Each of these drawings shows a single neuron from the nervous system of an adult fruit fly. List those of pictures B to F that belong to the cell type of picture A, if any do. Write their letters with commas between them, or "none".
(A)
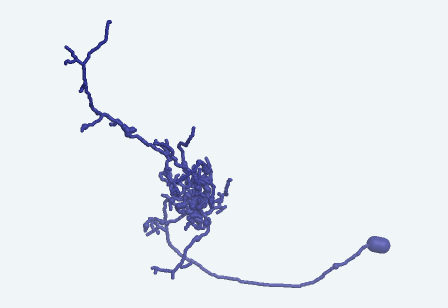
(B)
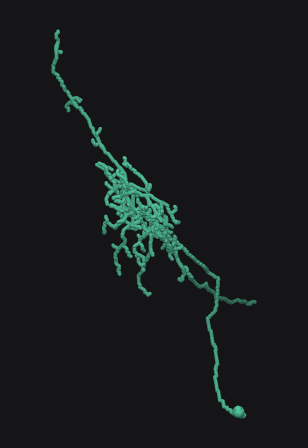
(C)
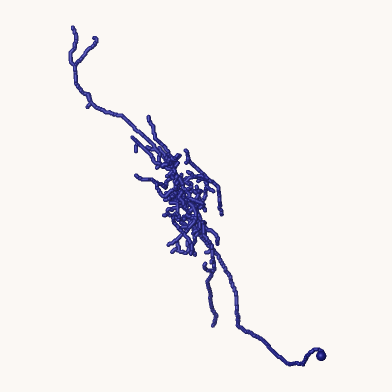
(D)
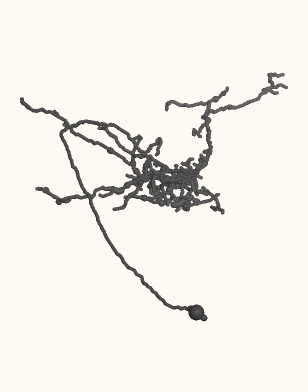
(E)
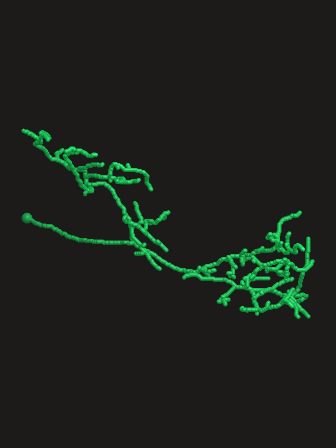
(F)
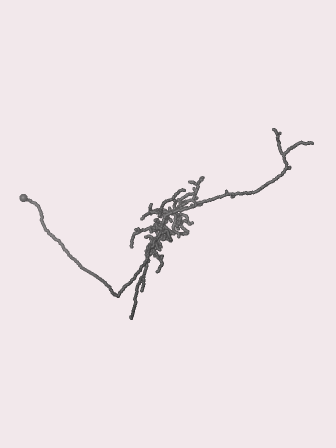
B, C, D, F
